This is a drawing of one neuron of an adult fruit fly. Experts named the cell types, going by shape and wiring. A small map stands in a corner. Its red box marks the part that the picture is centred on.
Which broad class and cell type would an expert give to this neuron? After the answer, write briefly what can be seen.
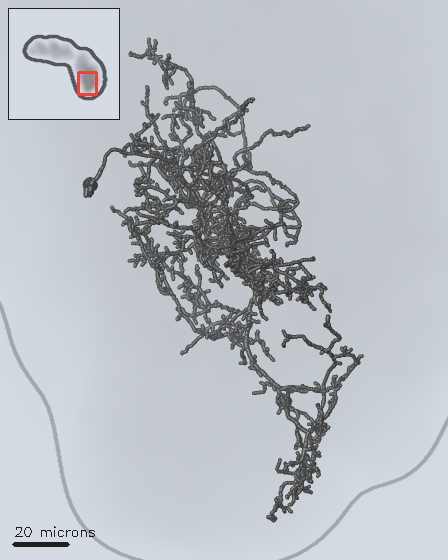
Its broad class is central-brain intrinsic neuron. Its cell type is CL263. From top to bottom in the picture it spans about 180 microns. The picture shows more than a hundred branch ends.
